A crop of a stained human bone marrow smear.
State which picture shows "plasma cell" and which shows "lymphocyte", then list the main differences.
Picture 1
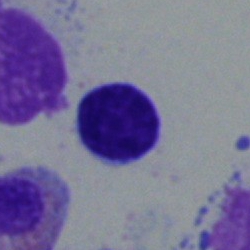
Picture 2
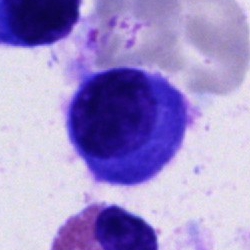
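Picture 1 shows a lymphocyte and picture 2 a plasma cell. First, the outline: both cells are round and smooth. Second, nucleus and cytoplasm: in the lymphocyte the nucleus takes up nearly the entire cell, leaving at most a very thin rim of cytoplasm.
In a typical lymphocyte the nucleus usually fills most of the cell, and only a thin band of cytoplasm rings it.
In the plasma cell, by contrast, the cytoplasm is deep blue and broadest at the lower right, and a paler crescent lies in it along the right side of the nucleus.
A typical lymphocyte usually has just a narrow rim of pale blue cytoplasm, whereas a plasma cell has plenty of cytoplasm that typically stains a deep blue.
Third, the chromatin: dense in both, dark purple-blue in the lymphocyte and dark purple in the plasma cell. Fourth, no distinct nucleolus can be made out in the lymphocyte's nucleus. Fifth, neither cell shows any granules. Last, in picture 2 a red cell touches the plasma cell at its upper right.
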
